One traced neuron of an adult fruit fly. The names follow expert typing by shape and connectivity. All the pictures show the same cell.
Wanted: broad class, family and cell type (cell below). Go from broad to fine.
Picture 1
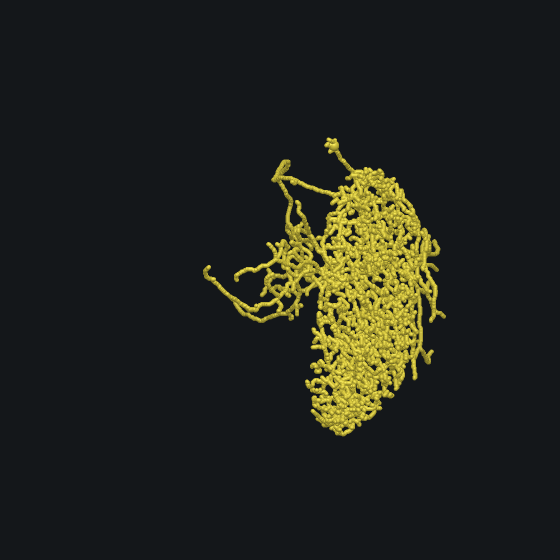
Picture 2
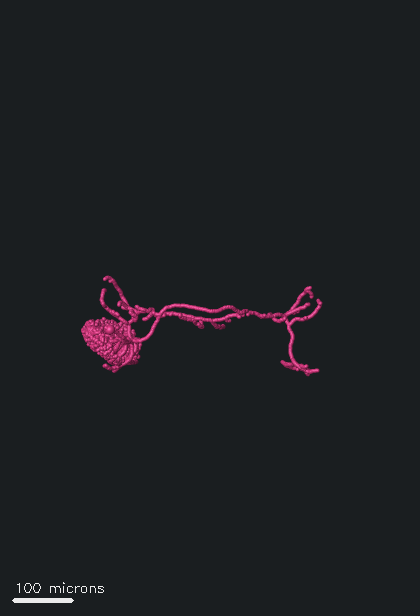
visual projection neuron; LT; LT66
